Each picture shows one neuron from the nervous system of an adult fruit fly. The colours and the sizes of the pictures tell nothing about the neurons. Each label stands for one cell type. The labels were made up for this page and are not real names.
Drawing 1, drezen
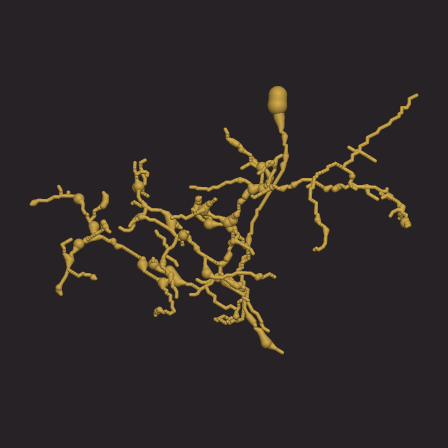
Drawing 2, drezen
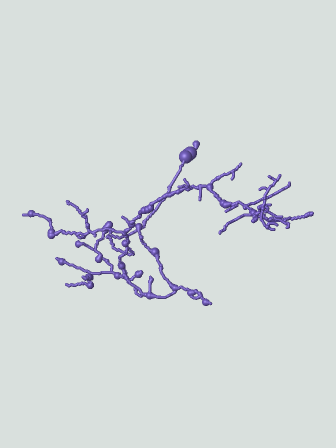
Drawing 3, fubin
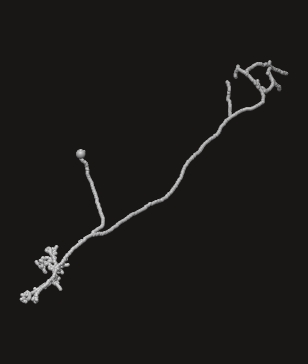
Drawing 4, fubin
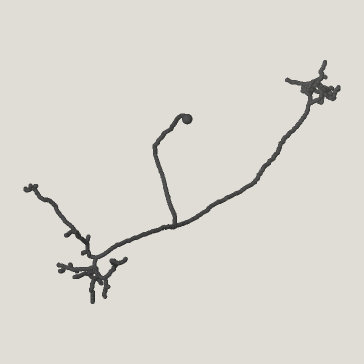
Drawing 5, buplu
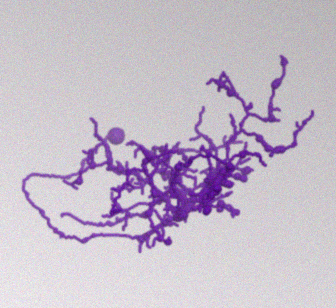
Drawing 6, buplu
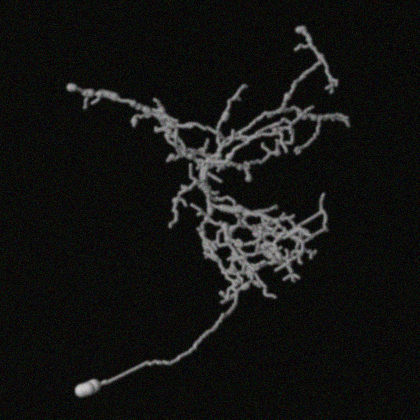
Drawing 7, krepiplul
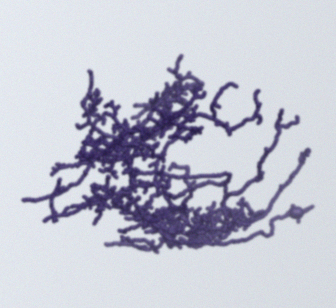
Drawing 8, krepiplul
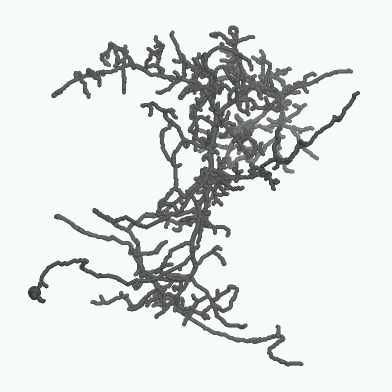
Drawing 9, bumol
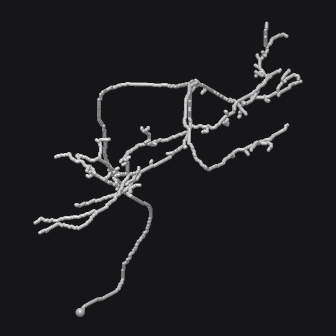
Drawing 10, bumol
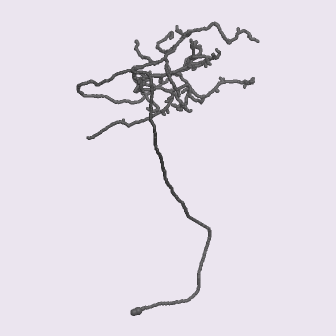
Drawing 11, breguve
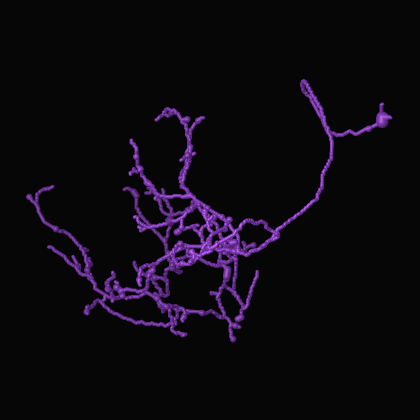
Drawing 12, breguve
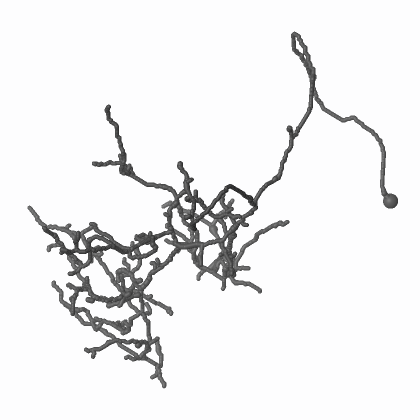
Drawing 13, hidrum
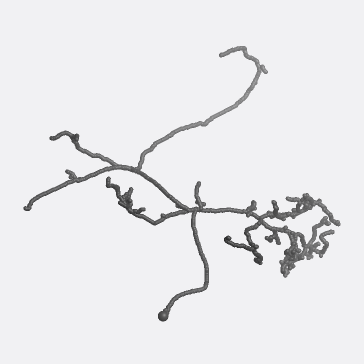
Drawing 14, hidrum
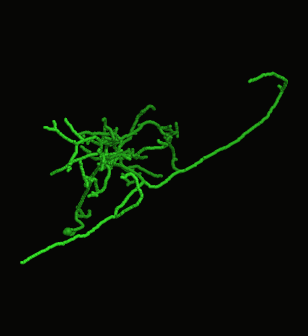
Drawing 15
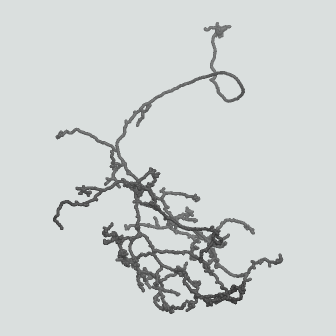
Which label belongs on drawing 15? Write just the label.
breguve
